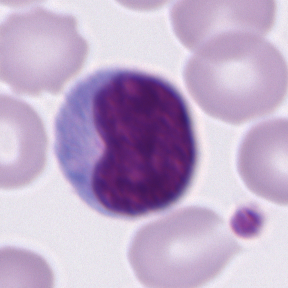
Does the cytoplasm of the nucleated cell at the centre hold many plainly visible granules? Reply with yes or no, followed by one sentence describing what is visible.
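No. The cytoplasm shows no visible granules.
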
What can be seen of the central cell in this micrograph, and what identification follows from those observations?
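Start with the outline: it's smooth and round. Now look at the nucleus, and you'll find a notch on its left side. The cytoplasm is pale blue, and you won't see any vacuoles in it. This is a typical lymphocyte.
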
